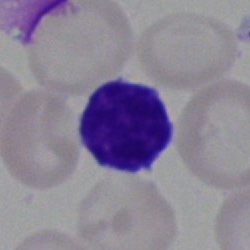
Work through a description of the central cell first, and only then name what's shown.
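Slightly angular outline with small corners, not a smooth circle. Chromatin dense, deep purple, faintly mottled with slightly lighter patches. No granules; no vacuoles. Lymphocyte.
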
